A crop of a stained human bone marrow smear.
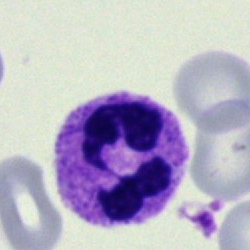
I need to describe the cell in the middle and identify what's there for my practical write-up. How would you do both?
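Look first at the round outline of the cell. Inside, the nucleus is divided into several lobes set around a pale central area, with dark purple, densely clumped chromatin. Fine lilac-pink granules fill the cytoplasm. What you have here is a segmented neutrophil.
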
